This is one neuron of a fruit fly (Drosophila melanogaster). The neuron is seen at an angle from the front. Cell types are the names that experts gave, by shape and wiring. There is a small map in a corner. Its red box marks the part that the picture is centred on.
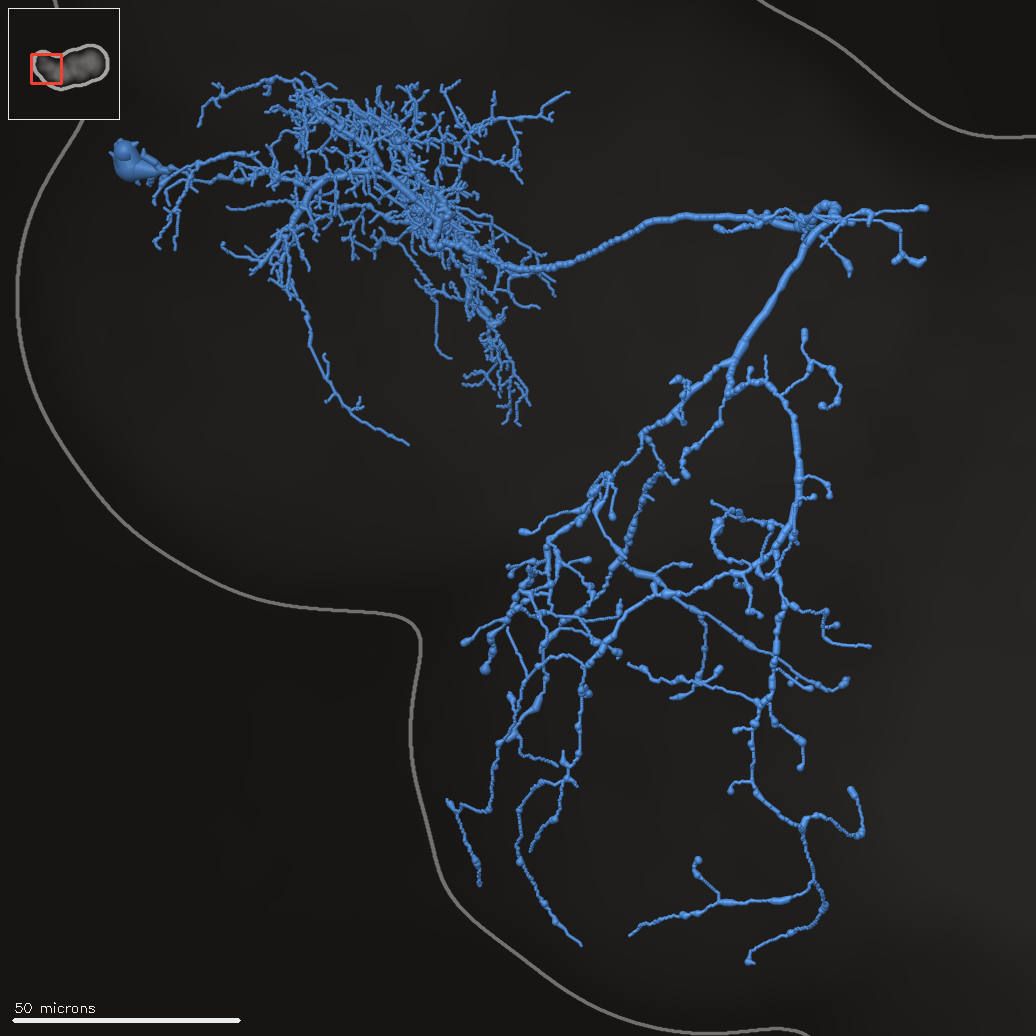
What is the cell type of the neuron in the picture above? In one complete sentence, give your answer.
The cell type that this neuron has is IN03A003.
